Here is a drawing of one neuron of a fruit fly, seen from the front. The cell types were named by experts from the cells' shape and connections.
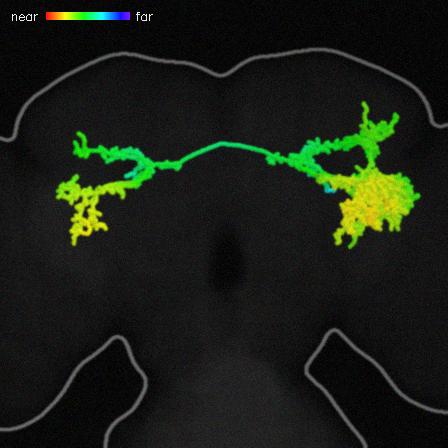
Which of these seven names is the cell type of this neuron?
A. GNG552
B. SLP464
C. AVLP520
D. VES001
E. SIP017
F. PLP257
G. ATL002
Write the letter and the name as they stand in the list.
C. AVLP520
